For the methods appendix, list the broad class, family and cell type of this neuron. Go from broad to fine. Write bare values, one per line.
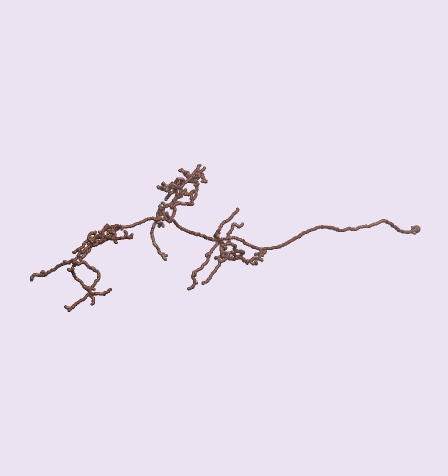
nerve-cord intrinsic neuron
hemilineage 06B
IN06B083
